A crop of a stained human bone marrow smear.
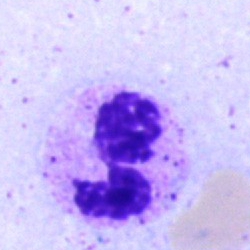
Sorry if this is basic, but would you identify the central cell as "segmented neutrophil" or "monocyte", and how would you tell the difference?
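It is a segmented neutrophil. Check one: the nucleus is divided into two lobes, one lying above the other.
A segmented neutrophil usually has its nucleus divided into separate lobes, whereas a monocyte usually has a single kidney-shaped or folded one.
Check two: the chromatin is dense and deeply stained dark purple. Check three: fine pinkish granules fill the cytoplasm.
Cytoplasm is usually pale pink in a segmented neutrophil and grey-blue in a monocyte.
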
